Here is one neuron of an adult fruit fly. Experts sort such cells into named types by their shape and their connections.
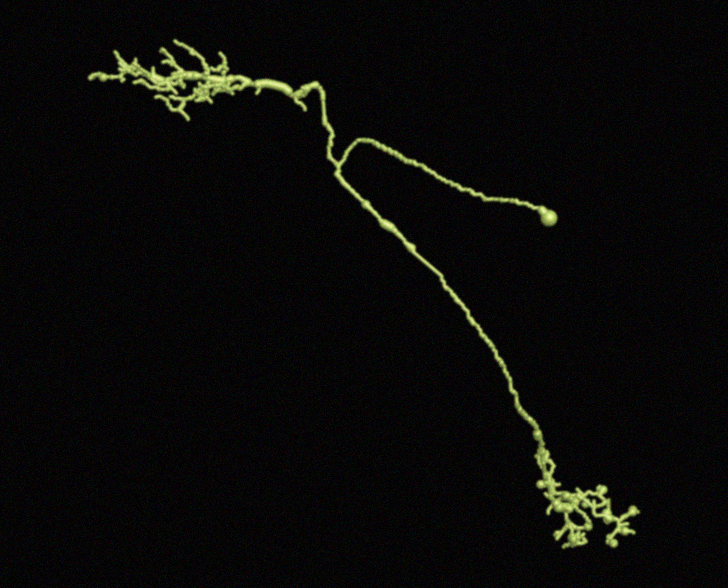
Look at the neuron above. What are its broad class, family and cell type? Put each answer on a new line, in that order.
visual projection neuron
hemilineage VPNd2
LC10c-2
